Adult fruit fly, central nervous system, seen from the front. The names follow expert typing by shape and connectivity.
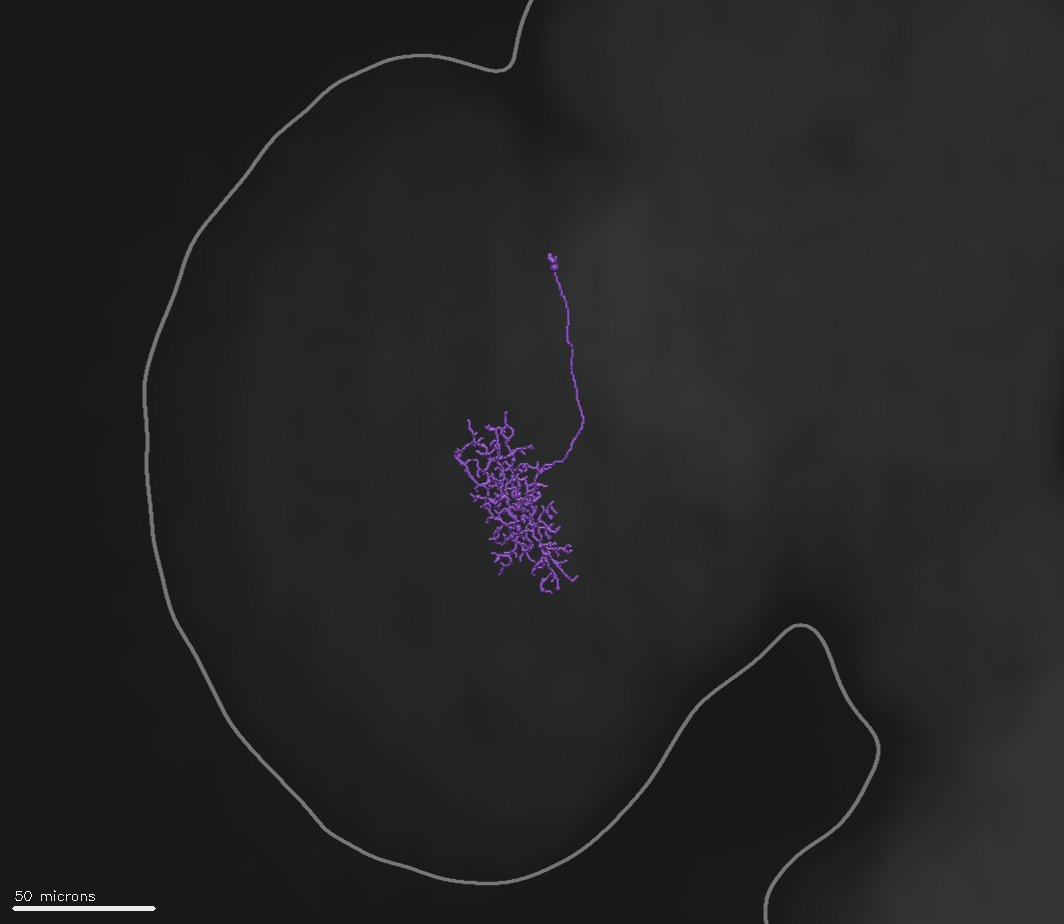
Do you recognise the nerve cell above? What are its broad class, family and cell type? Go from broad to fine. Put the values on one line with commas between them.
optic-lobe intrinsic neuron, Pm, Pm5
